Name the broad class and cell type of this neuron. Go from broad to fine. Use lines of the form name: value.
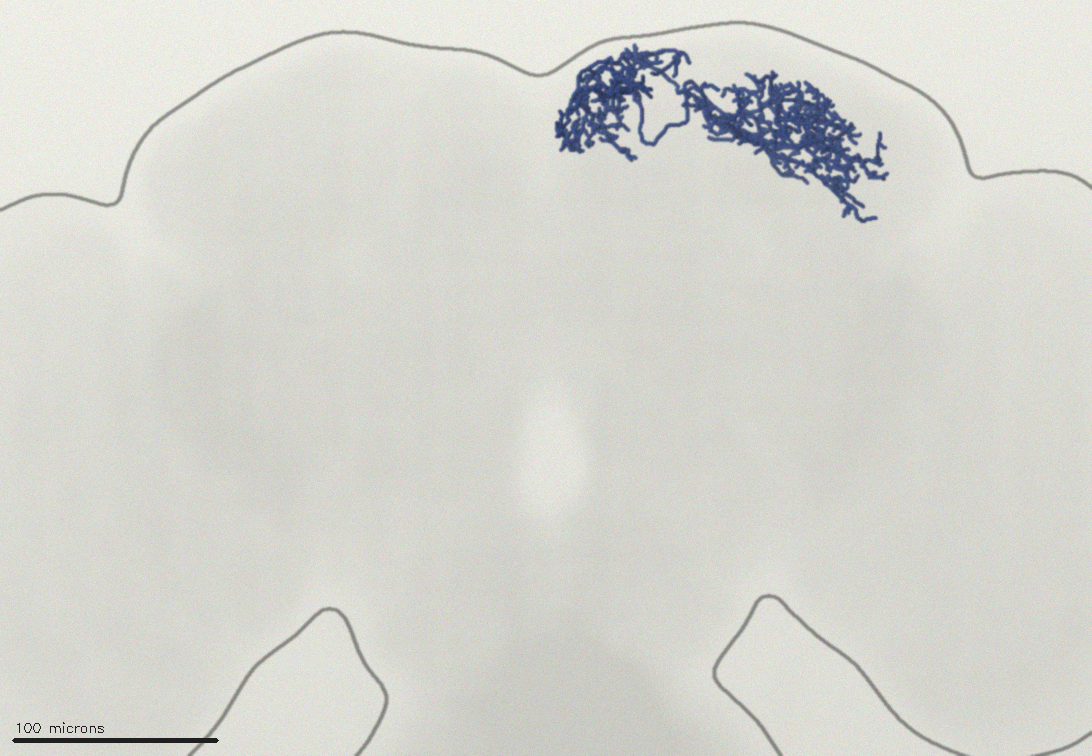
broad class: central-brain intrinsic neuron
cell type: SLP389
